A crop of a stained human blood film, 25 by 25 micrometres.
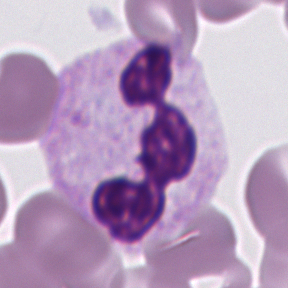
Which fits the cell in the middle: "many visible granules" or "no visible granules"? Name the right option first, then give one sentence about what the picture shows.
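Many visible granules. The cytoplasm is evenly filled with fine lilac granules.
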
